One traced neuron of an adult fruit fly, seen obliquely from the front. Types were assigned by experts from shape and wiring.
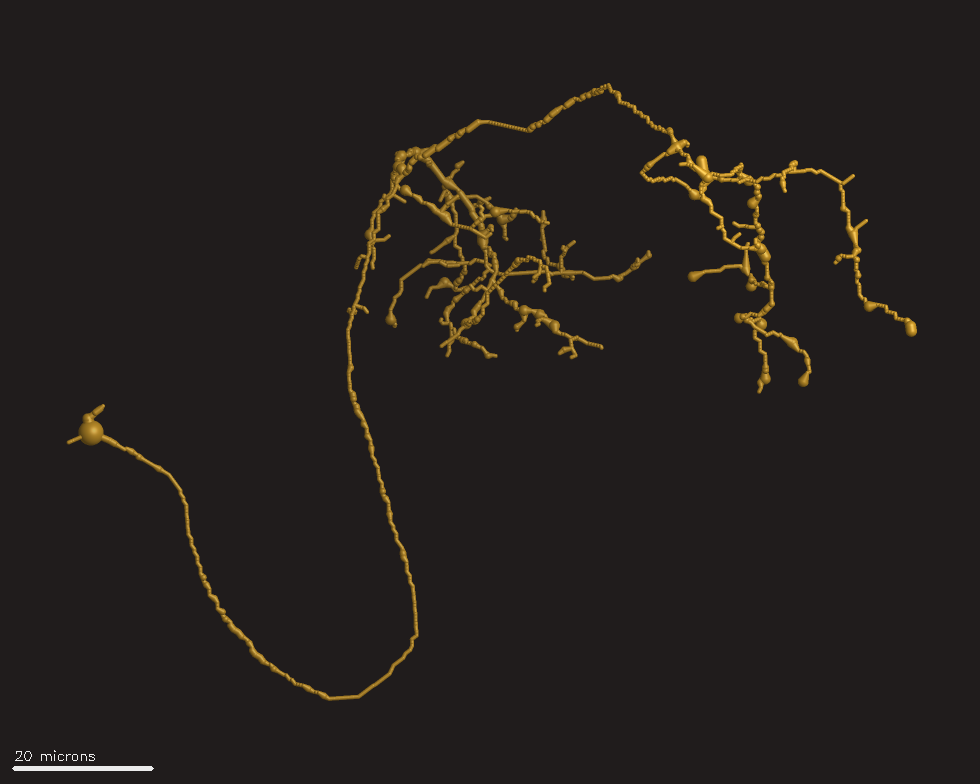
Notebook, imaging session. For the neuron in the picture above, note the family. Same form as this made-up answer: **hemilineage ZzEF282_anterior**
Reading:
**hemilineage VPNl&d1_dorsal**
